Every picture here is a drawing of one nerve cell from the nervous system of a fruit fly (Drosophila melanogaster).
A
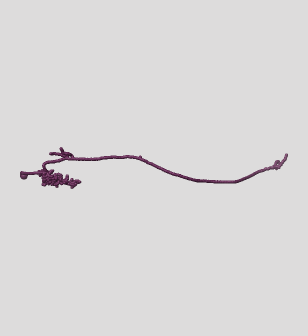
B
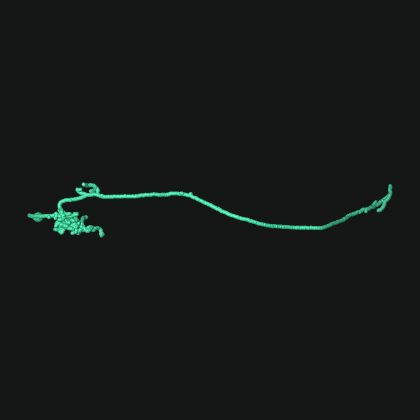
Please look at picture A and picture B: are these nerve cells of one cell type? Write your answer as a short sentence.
They are of different cell types.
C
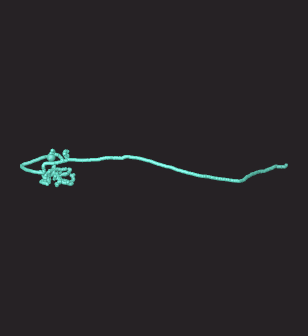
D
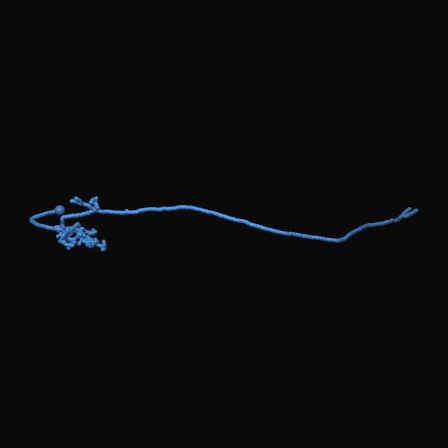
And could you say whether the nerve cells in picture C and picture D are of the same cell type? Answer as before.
They are of the same cell type.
